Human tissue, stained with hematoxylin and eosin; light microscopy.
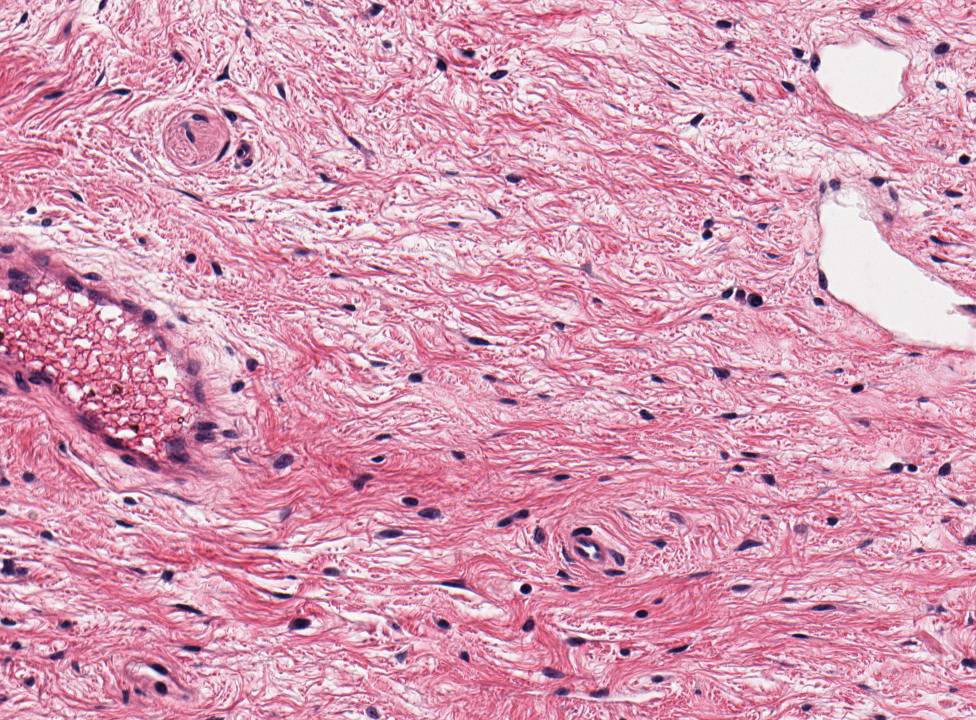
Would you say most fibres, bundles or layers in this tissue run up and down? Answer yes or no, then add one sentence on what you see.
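No. Wavy pink collagen fibres run mostly horizontally across the field.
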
